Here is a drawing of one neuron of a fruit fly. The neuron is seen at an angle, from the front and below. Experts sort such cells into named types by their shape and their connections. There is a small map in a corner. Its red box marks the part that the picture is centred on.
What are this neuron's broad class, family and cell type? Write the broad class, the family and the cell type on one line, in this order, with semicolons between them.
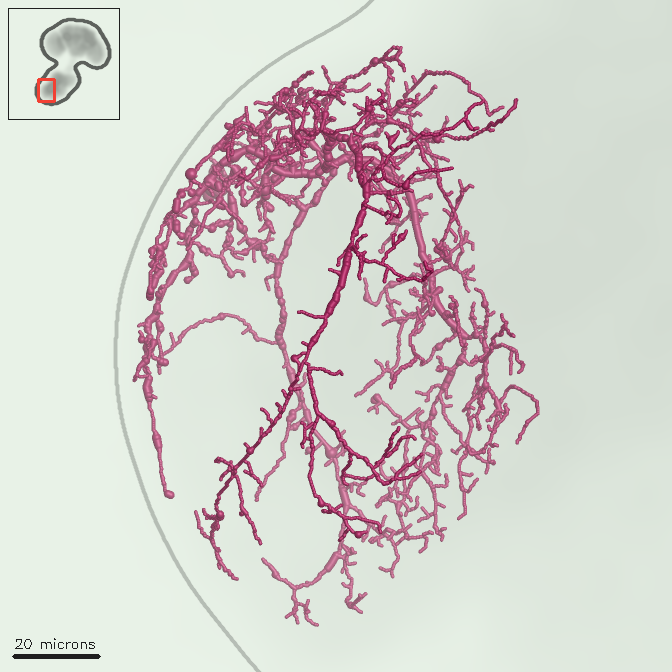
nerve-cord intrinsic neuron; hemilineage 19A; IN19A033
